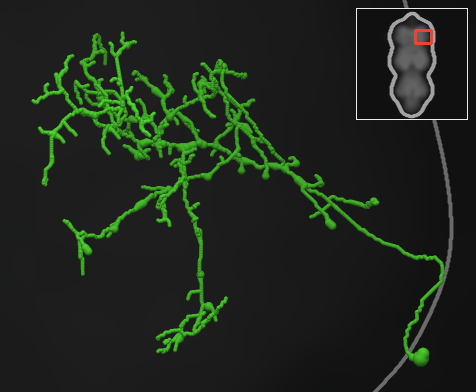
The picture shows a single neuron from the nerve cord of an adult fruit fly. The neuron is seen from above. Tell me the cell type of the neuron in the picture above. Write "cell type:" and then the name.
cell type: IN20A.22A089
